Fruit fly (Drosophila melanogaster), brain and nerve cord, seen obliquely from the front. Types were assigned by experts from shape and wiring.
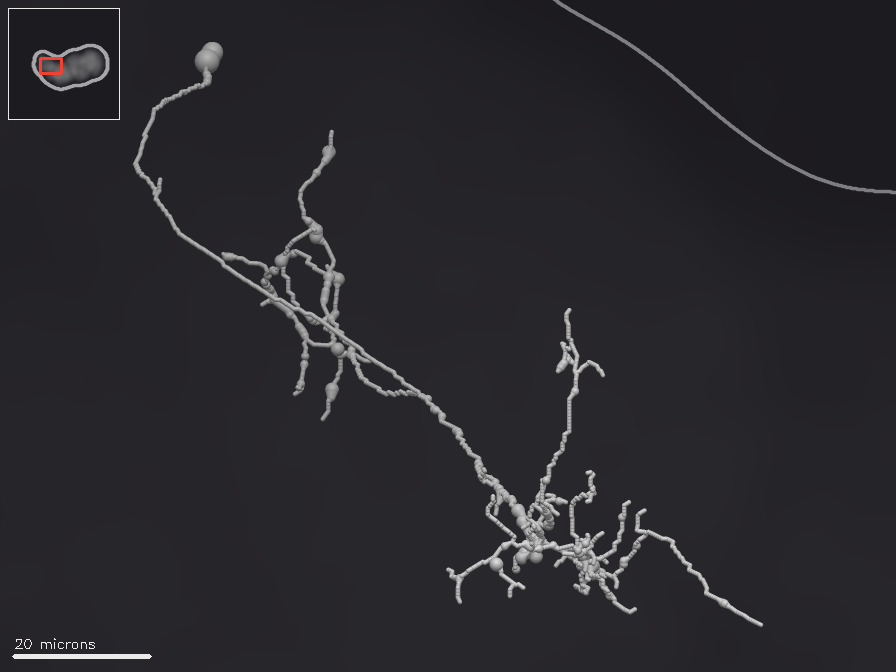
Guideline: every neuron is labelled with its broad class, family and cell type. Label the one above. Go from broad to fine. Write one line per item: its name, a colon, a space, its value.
broad class: nerve-cord intrinsic neuron
family: hemilineage 21A
cell type: IN21A043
